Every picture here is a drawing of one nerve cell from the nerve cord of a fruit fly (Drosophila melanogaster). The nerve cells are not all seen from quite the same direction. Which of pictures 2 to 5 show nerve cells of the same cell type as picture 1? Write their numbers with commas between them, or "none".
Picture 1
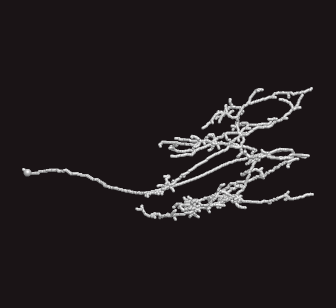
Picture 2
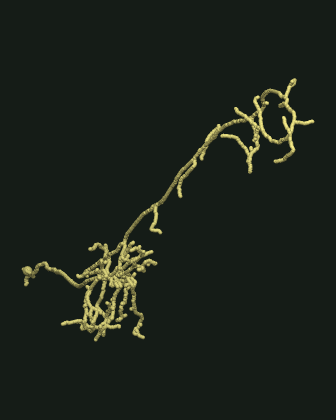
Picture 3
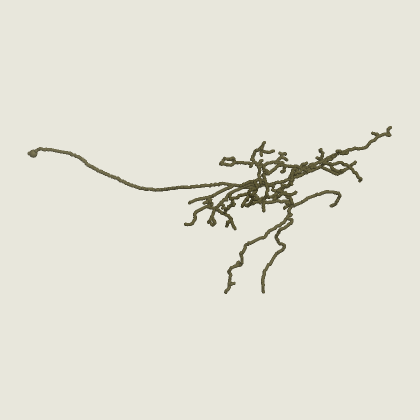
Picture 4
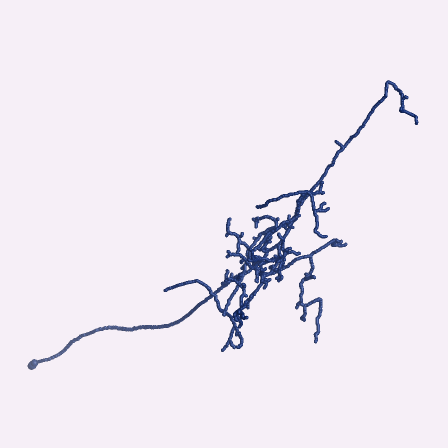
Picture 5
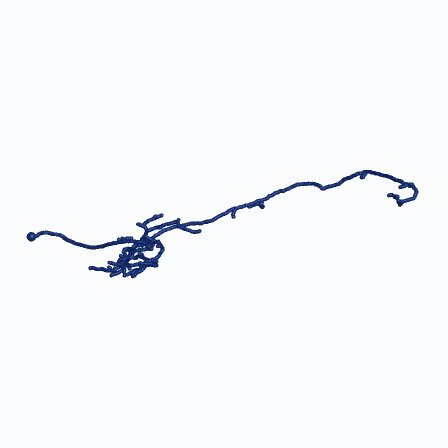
3, 4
